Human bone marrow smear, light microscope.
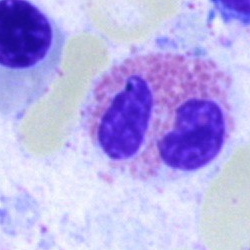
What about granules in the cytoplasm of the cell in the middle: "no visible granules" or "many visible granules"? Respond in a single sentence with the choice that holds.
The cytoplasm of this cell holds many visible granules.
